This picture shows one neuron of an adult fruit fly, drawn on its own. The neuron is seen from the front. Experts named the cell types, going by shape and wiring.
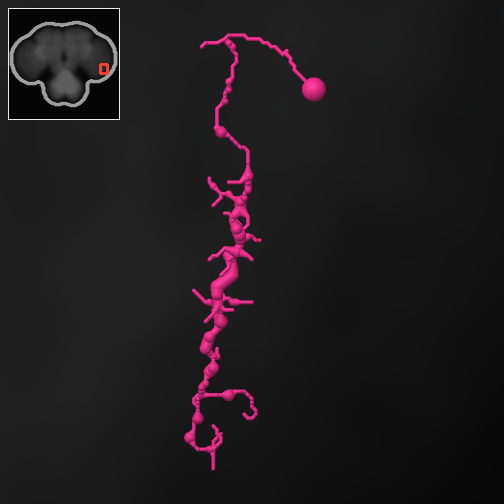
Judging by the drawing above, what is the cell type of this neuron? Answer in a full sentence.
The cell type is Dm3a.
